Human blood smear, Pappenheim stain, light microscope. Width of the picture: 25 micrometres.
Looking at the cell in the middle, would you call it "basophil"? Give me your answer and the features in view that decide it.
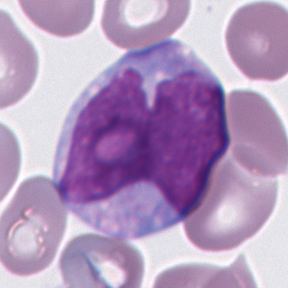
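Not quite: basophil doesn't fit, and this cell is an atypical promyelocyte. Its cytoplasm is pale greyish blue, with no coarse dark granules.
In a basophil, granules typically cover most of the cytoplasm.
The nucleus fills most of the cell, with a narrow cleft entering from its upper edge.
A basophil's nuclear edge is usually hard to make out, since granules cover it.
Here that edge is in view, so both points tell against basophil. A pale oval area lies in the nucleus left of centre, and the outer edge is smooth, without projections.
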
